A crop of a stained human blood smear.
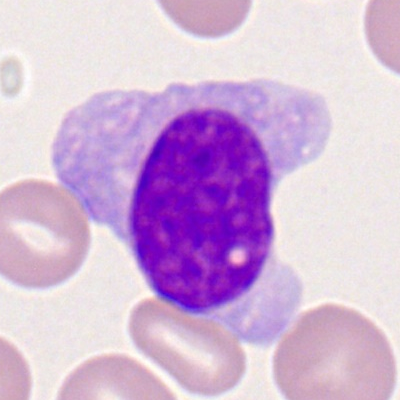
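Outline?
Irregular, with blunt angular corners.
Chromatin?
Dark purple and coarse, paler patches scattered through it.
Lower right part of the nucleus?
A small pale pink dot.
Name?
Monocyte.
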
